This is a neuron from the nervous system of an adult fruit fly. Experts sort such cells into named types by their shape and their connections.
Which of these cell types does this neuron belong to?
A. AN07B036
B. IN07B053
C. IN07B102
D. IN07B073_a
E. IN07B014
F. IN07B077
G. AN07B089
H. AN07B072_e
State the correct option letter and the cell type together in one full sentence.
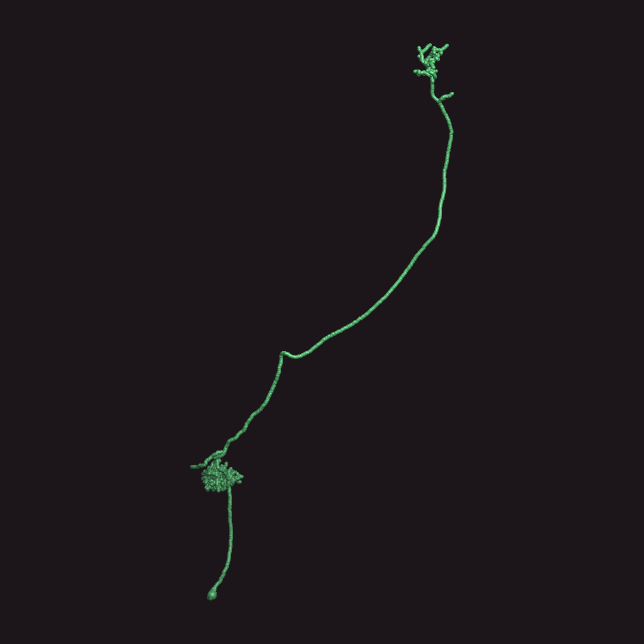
As option A gives it, the neuron's cell type is AN07B036.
